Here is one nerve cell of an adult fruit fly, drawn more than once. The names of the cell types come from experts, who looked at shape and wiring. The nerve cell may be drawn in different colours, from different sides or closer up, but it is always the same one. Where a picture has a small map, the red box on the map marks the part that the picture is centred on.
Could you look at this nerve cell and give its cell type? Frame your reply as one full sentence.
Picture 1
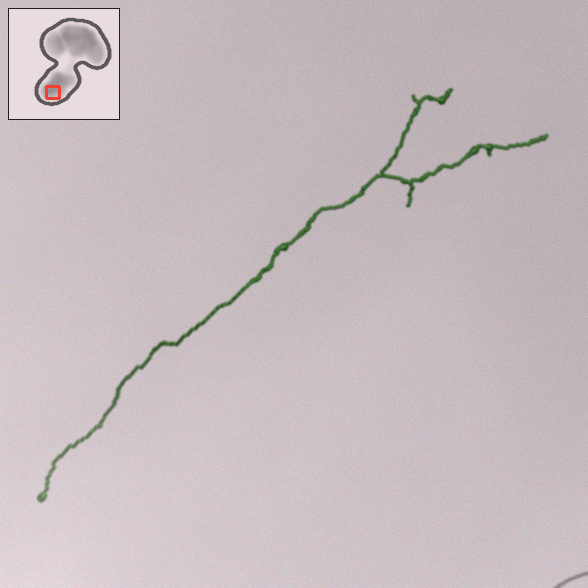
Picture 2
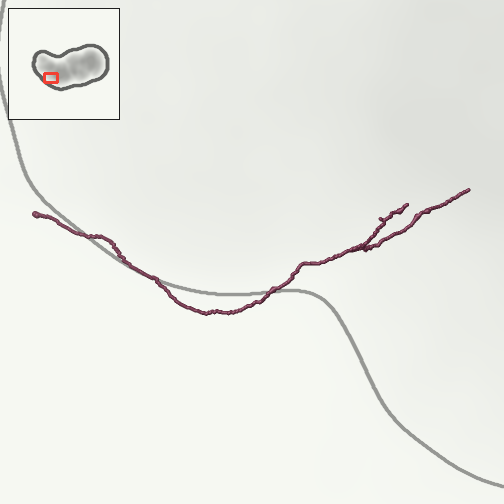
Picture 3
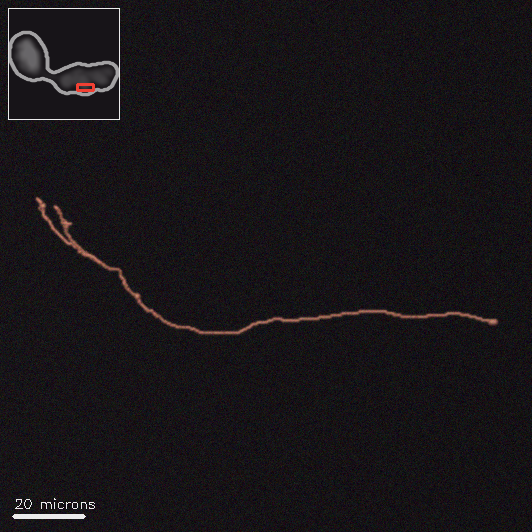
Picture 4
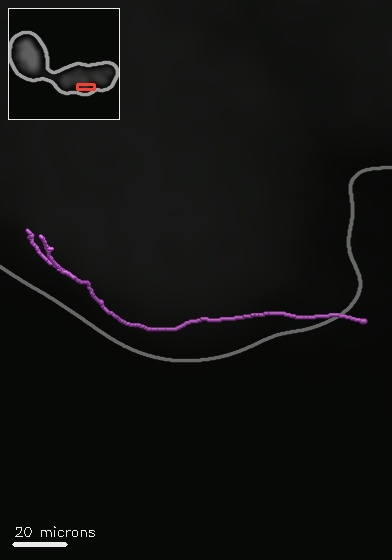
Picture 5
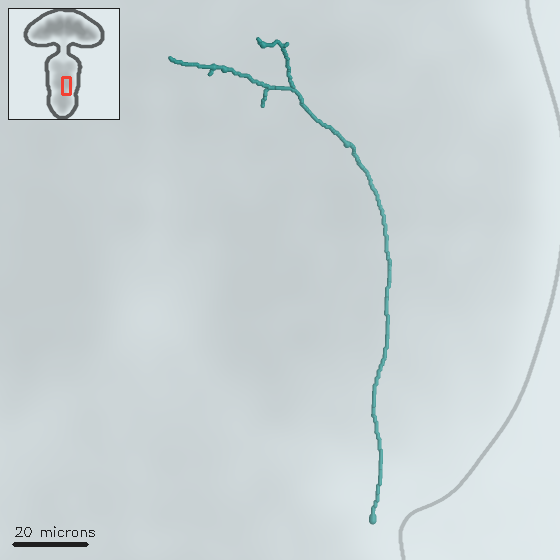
As a matter of cell type, the nerve cell is SNta42.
